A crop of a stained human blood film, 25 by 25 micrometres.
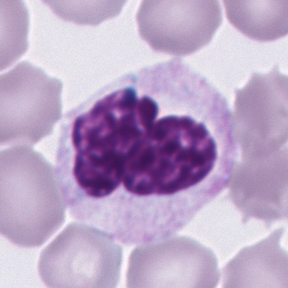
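Segmented neutrophil in a stained peripheral blood smear. The cell outline is round and smooth, and the nucleus has an irregular, lobed outline. Its chromatin is dark purple and clumped, with paler gaps between the clumps. Fine, scattered pinkish-purple granules lie in the cytoplasm.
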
